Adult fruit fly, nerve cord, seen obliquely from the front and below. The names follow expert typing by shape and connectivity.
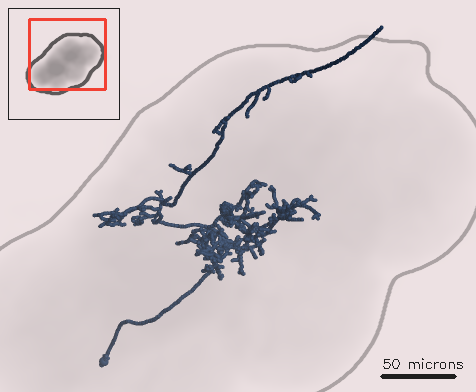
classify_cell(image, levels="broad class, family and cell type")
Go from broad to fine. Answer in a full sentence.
An ascending neuron of hemilineage 06A, type AN06A026.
